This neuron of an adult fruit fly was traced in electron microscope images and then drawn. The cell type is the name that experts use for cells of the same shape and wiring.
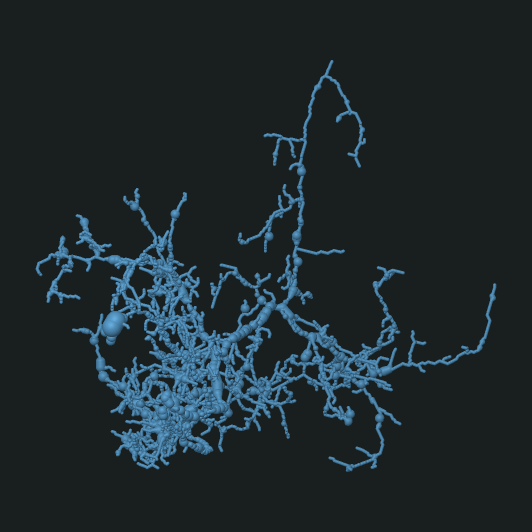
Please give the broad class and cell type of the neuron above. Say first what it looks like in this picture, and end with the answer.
Its cell body lies on the left of the picture. The picture shows more than a hundred branch ends. This is a central-brain intrinsic neuron. Its cell type is AVLP346.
